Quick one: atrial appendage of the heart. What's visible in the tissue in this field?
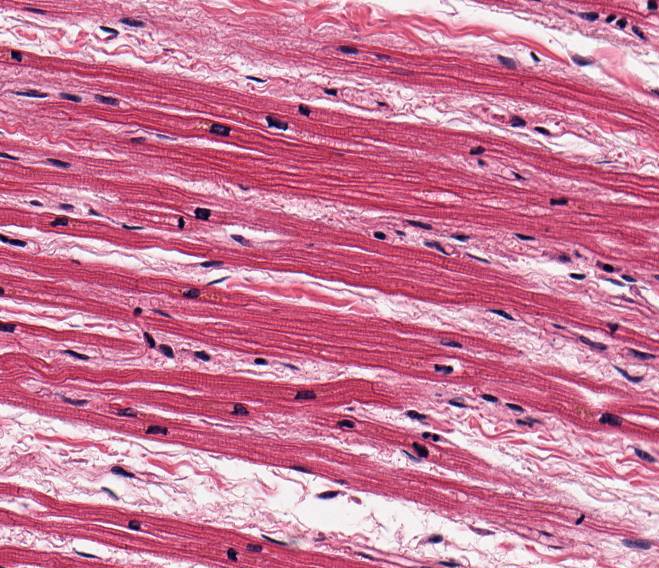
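Fine transverse cross-striations along the fibres. Fibre cytoplasm deep pink-red. Nuclei dark, elongated, parallel to the long axis of the fibres. Fibre bundles separated by pale, loose, wispy connective tissue with clear spaces.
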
